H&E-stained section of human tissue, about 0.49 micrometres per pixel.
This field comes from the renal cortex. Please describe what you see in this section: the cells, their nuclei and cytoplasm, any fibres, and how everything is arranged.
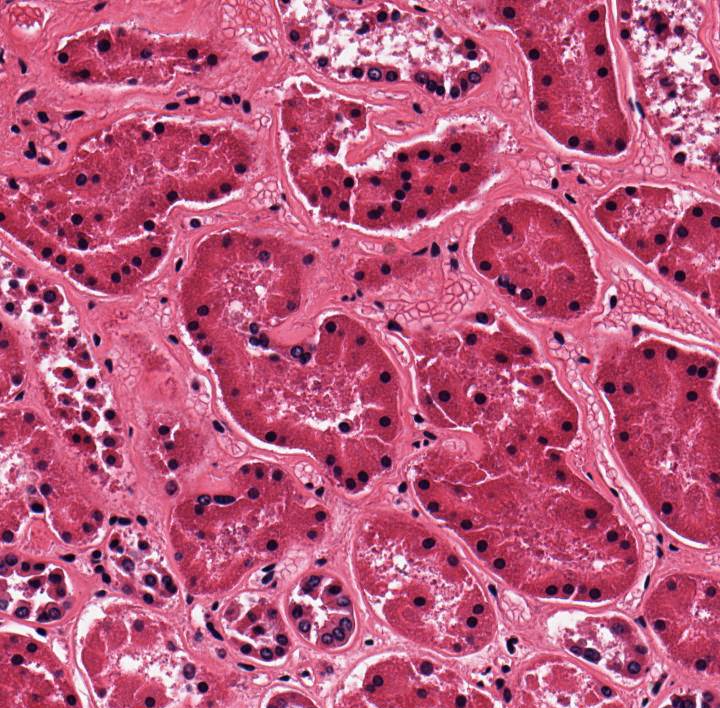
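Start with the overall pattern: across the whole field, cells gather into rounded and elongated nests or tubules, separated by thin pink fibrous septa. The cells lining these units have abundant, granular, deeply eosinophilic cytoplasm. In the septa, especially in the centre and right, small clusters of clear, empty-looking polygonal spaces make a honeycomb pattern. Near the bottom centre, a few small round units have cells with less cytoplasm and more crowded nuclei.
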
